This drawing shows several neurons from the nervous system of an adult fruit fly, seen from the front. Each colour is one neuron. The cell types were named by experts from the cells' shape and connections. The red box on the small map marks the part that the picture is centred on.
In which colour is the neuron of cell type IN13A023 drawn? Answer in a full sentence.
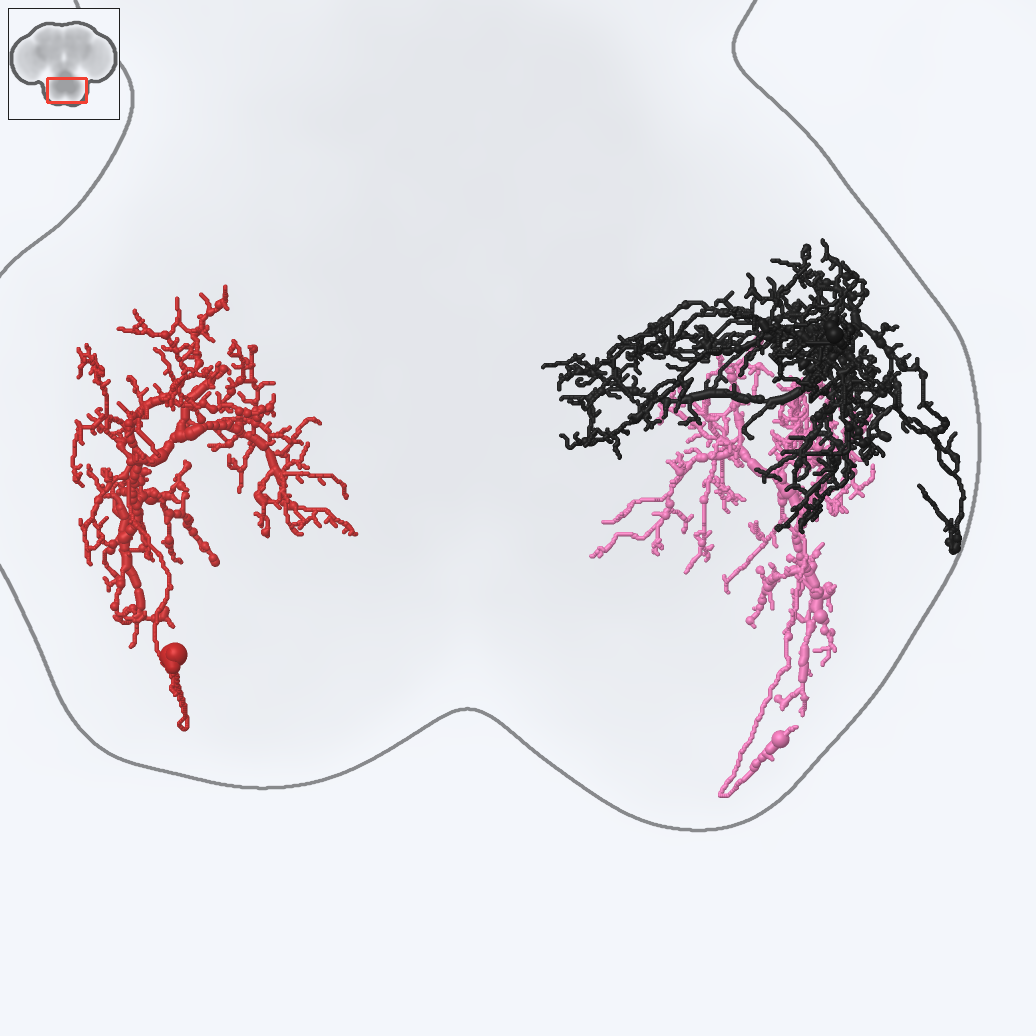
The colour is red.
